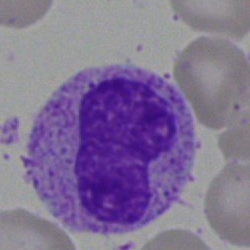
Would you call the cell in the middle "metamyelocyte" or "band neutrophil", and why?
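Metamyelocyte.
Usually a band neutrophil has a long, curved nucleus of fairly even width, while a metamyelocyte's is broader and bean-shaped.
Here the nucleus is kidney-shaped, notched on its right side, which matches the metamyelocyte pattern. It sits off-centre to the right, leaving a wider cytoplasm band on the left. Cytoplasm pale lilac; purple granules scattered throughout.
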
